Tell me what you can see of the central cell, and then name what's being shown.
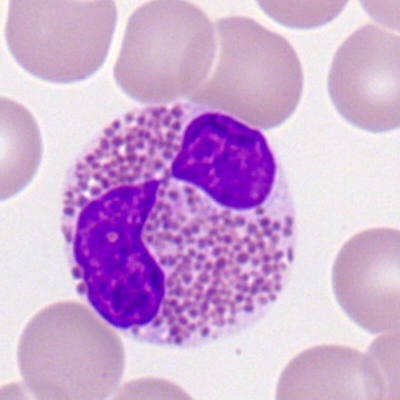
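A round, smooth outline encloses a nucleus divided into two separate lobes, one at the lower left and the other at the upper right. The chromatin is dark purple and coarsely clumped. It is an eosinophil.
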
